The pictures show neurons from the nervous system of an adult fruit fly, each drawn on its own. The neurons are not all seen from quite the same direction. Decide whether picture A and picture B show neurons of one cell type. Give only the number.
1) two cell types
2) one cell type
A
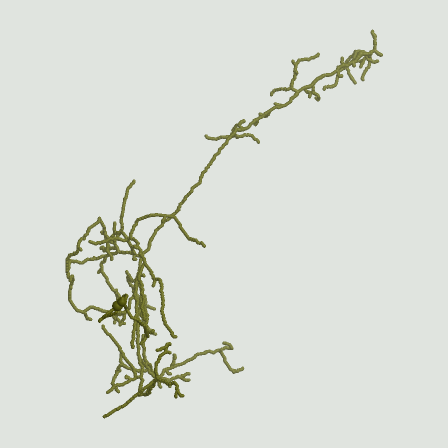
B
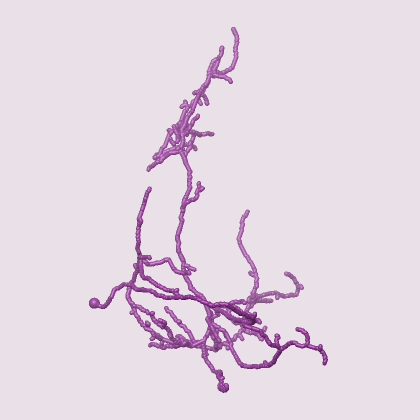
1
